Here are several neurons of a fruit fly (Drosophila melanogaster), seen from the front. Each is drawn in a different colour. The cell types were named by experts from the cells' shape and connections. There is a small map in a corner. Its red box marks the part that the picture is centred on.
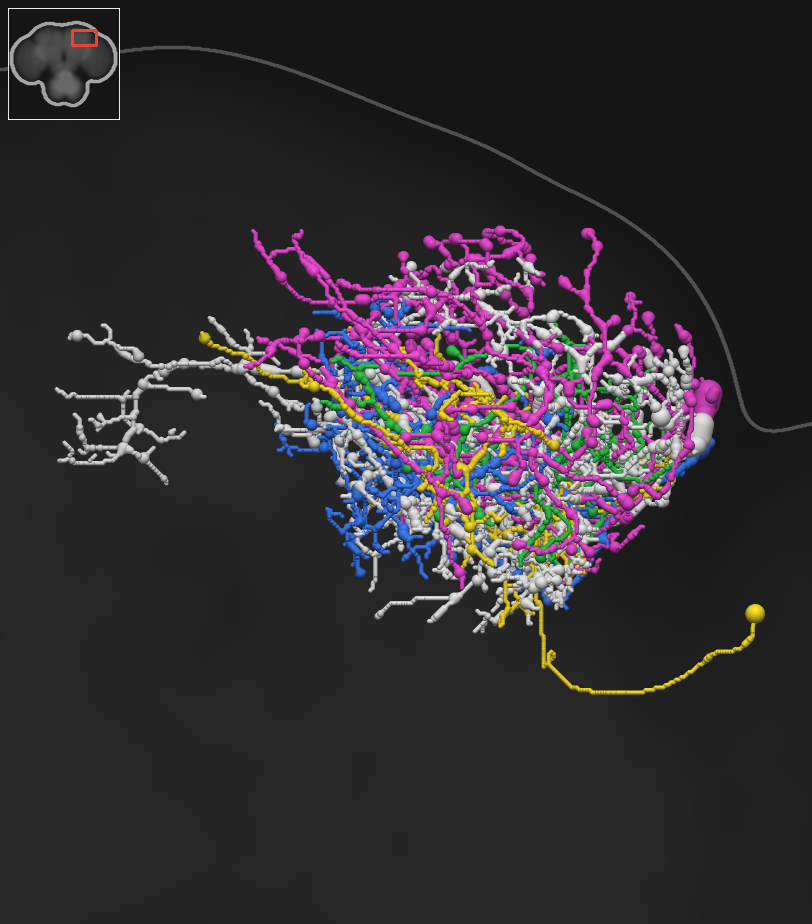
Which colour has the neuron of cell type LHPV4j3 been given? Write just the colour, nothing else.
magenta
